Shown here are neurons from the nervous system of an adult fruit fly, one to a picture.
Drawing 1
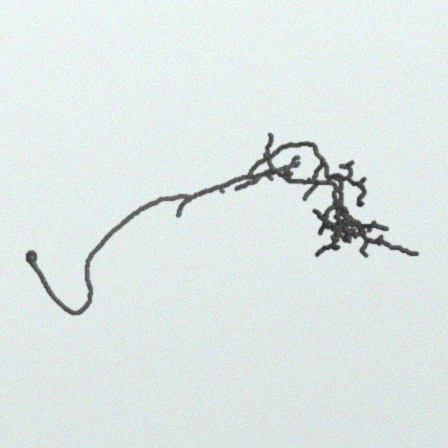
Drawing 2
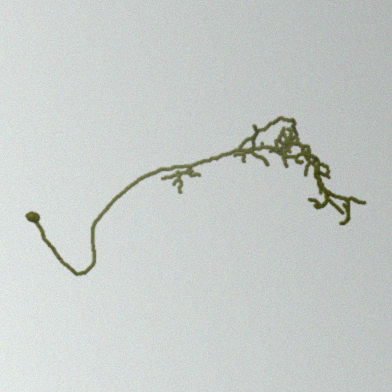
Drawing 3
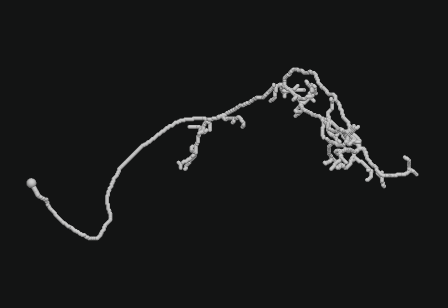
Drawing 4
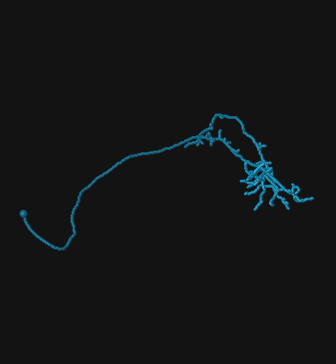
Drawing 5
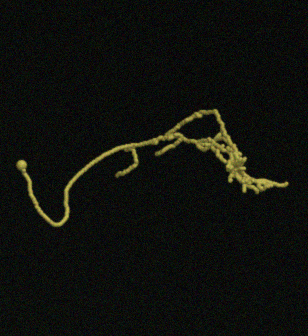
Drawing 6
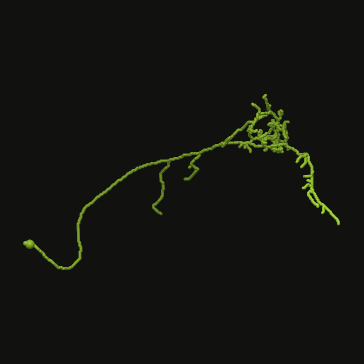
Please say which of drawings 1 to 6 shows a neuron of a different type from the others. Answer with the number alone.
6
